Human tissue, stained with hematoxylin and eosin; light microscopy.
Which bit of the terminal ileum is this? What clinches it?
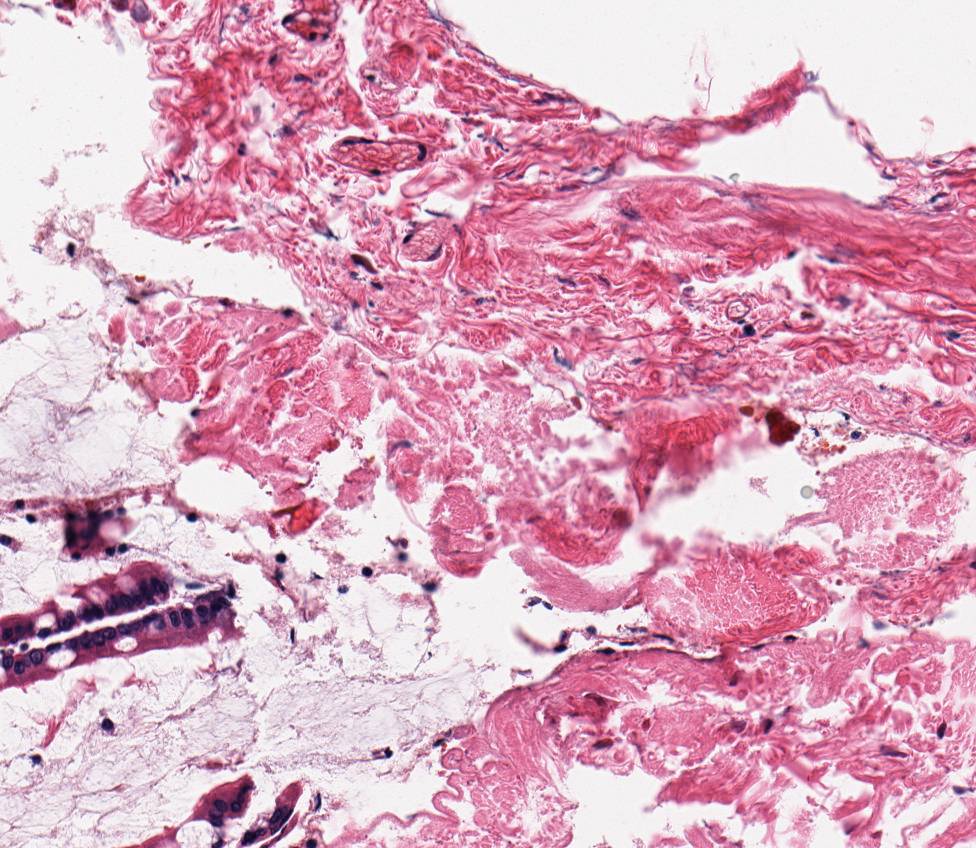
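That's dense connective tissue, the pink fibrous stuff filling most of the upper and right parts. Nuclei are sparse in it.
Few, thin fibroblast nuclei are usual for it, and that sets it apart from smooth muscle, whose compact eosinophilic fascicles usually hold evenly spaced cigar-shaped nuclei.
Down the left edge, in the lower half, there's a narrow strip of columnar epithelium with dark oval nuclei.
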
